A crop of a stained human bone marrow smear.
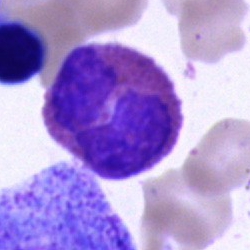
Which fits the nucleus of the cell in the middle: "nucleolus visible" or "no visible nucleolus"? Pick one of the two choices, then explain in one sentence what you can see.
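No visible nucleolus. No nucleoli are visible in the nucleus.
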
